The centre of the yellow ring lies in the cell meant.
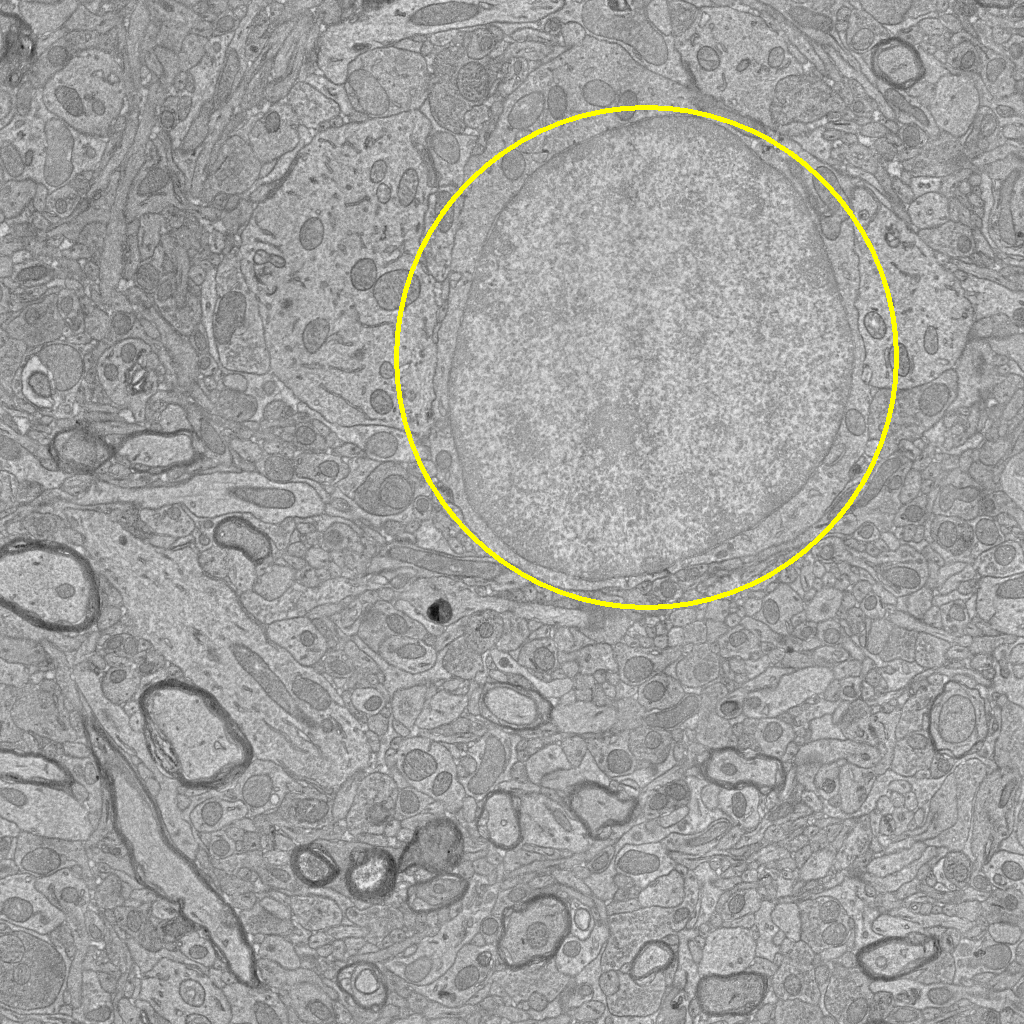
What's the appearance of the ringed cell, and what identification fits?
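Finely granular chromatin is spread fairly evenly through the nucleus, broken only by soft mottled patches. No thick dark band of chromatin lines the inner face of the envelope, which runs in a smooth curve without deep folds. The cytoplasm around the nucleus contains no dark dense granules. This is an oligodendrocyte.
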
